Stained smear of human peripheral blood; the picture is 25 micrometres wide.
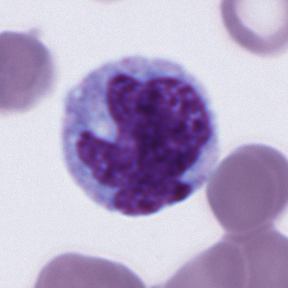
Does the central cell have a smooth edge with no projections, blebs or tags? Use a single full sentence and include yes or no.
Yes, this cell has a smooth edge with no projections, blebs or tags.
